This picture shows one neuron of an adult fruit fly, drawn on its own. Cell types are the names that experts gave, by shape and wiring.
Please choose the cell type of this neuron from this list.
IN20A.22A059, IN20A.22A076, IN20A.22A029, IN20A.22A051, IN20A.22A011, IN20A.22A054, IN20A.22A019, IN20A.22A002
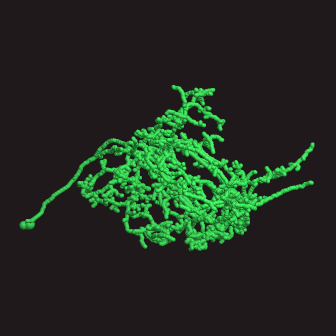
IN20A.22A002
